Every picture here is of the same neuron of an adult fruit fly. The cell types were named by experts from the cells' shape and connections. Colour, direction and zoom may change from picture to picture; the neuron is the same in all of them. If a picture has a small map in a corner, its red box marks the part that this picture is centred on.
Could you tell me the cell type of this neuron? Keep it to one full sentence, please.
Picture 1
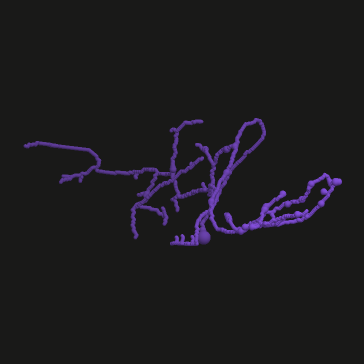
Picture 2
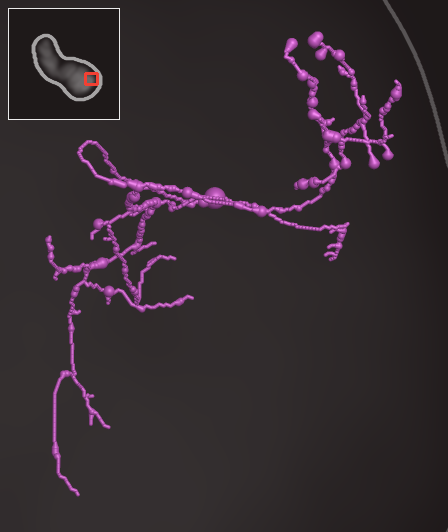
With respect to cell type, this neuron is CB1201.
